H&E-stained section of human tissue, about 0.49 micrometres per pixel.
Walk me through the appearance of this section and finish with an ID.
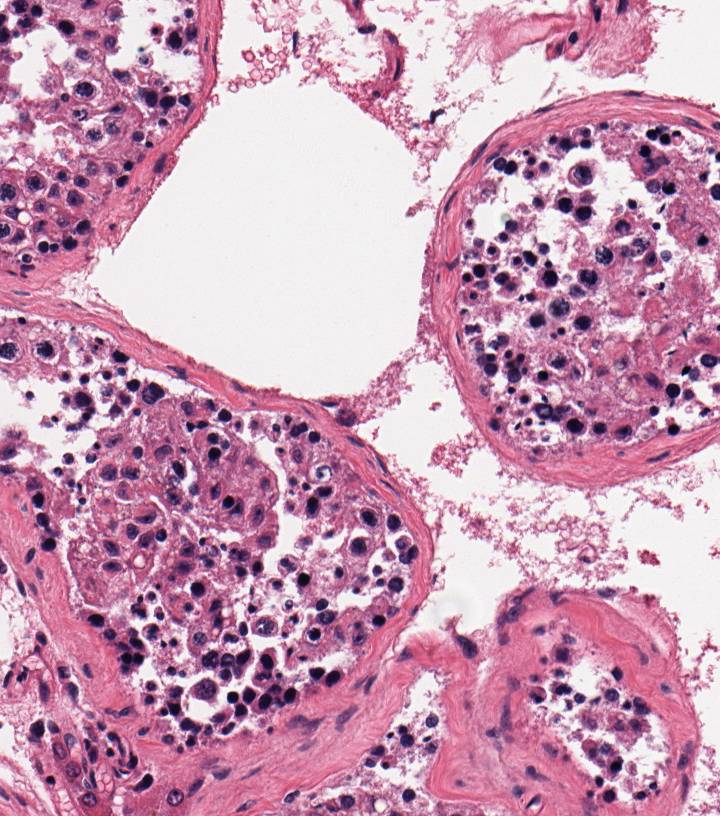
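Checking the layout first: several rounded tubular units, cut across, lie apart from one another in pale, loose spaces. Next, the boundary: every tubule has a thick pink fibrous wall holding flattened, spindle-shaped nuclei. Then the contents: loosely arranged, disorganized cells rather than an orderly layered lining, many of them with small, round, very dark nuclei. This is testis.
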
